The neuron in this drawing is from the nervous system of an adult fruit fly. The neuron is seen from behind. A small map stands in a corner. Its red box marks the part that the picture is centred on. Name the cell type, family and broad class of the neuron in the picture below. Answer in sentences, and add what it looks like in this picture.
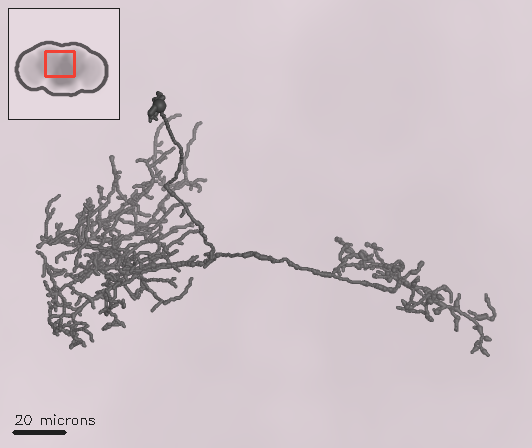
It is of cell type LAL152. Its family is hemilineage DM5_central. This is a central-brain intrinsic neuron. By the scale bar it is about 180 microns wide in this view. Dozens of branch ends can be seen.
